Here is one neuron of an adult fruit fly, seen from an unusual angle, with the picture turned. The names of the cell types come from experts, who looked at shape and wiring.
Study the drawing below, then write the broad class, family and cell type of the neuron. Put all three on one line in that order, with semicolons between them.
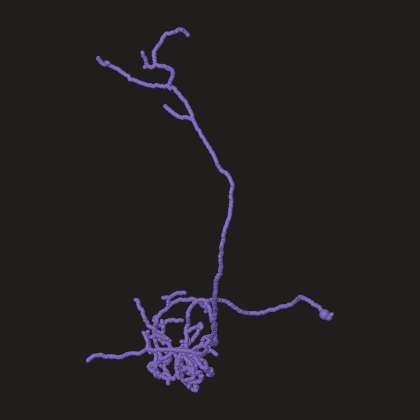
central-brain intrinsic neuron; hemilineage ALad1; M_adPNm5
